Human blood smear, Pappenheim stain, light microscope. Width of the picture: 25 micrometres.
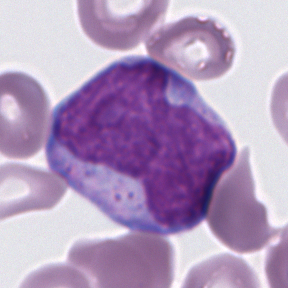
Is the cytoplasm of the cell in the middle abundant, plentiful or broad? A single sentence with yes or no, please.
No, rather than abundant, the cytoplasm of the cell is scant.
